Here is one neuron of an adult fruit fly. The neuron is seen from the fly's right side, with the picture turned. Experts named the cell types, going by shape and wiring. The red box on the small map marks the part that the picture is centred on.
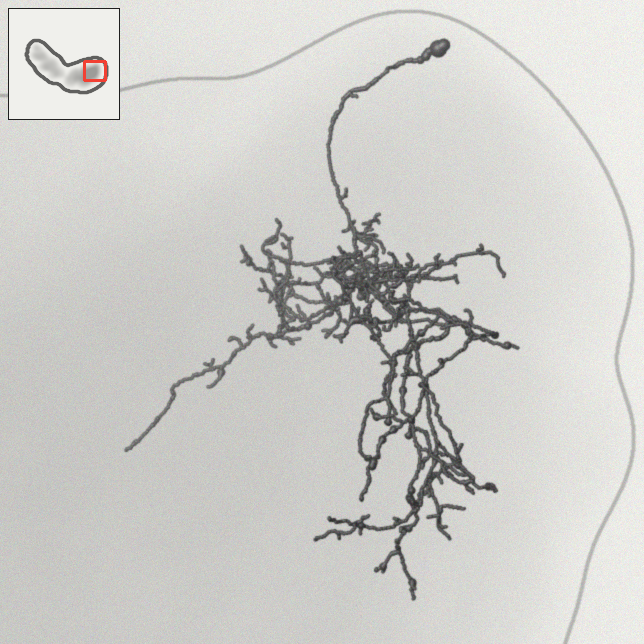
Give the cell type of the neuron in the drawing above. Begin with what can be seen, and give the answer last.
The picture shows dozens of branch ends. As drawn here it is taller than it is wide. Its broad class is central-brain intrinsic neuron. Its cell type is LHPD2a4_a.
